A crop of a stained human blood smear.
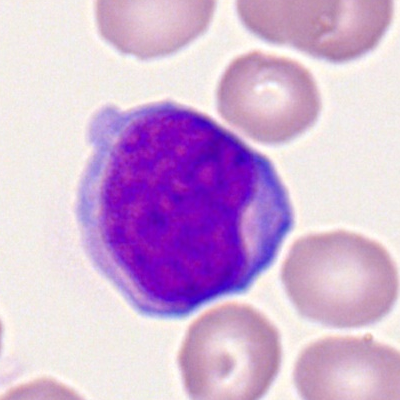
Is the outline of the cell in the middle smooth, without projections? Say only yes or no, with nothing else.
No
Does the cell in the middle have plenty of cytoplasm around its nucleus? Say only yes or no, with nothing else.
No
